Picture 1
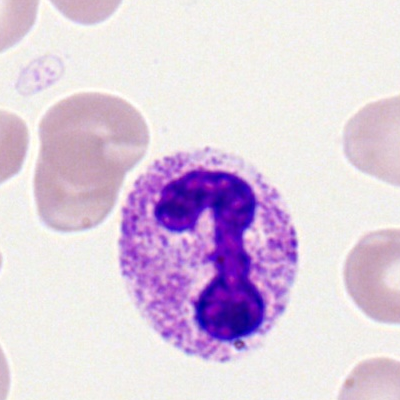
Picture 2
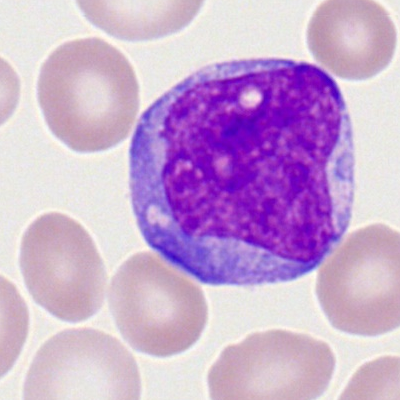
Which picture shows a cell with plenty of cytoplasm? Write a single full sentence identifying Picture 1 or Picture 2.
It is in picture 1 that the cytoplasm of the cell is plentiful.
